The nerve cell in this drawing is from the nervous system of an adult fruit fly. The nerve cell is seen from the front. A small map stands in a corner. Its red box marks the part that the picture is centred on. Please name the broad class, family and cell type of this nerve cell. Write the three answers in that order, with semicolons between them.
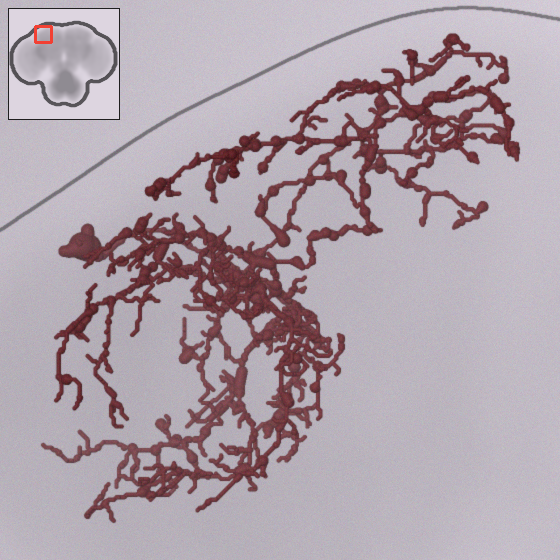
central-brain intrinsic neuron; hemilineage LHp2; LHPV6a10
